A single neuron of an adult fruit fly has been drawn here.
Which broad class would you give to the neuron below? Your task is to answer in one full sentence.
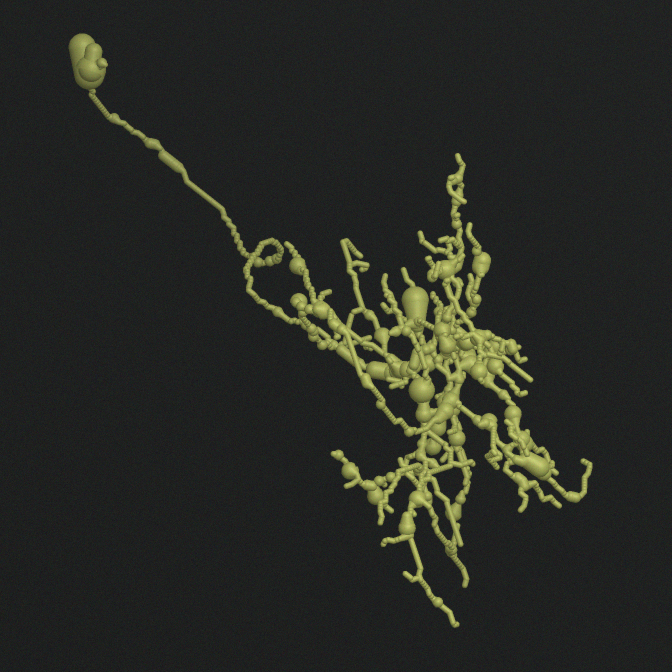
The neuron is of the broad class nerve-cord intrinsic neuron.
